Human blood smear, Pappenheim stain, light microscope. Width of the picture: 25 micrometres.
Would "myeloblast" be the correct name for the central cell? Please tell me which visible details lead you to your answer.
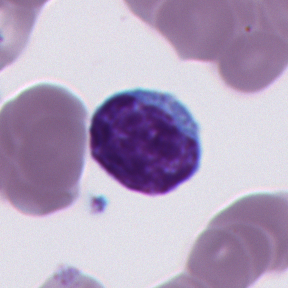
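The cell measures about 10 micrometres across and has a smooth outline without surface projections. Its nucleus is oval in outline, fills about 80% of the cell's area and shows no nucleoli. The cytoplasm shows no distinct granules or vacuoles.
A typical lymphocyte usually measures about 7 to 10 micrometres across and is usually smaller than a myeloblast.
The measured size falls within that range for a typical lymphocyte and so weighs against myeloblast.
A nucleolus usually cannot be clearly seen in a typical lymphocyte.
The absence of visible nucleoli here is consistent with that. The cell is a typical lymphocyte, not a myeloblast.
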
